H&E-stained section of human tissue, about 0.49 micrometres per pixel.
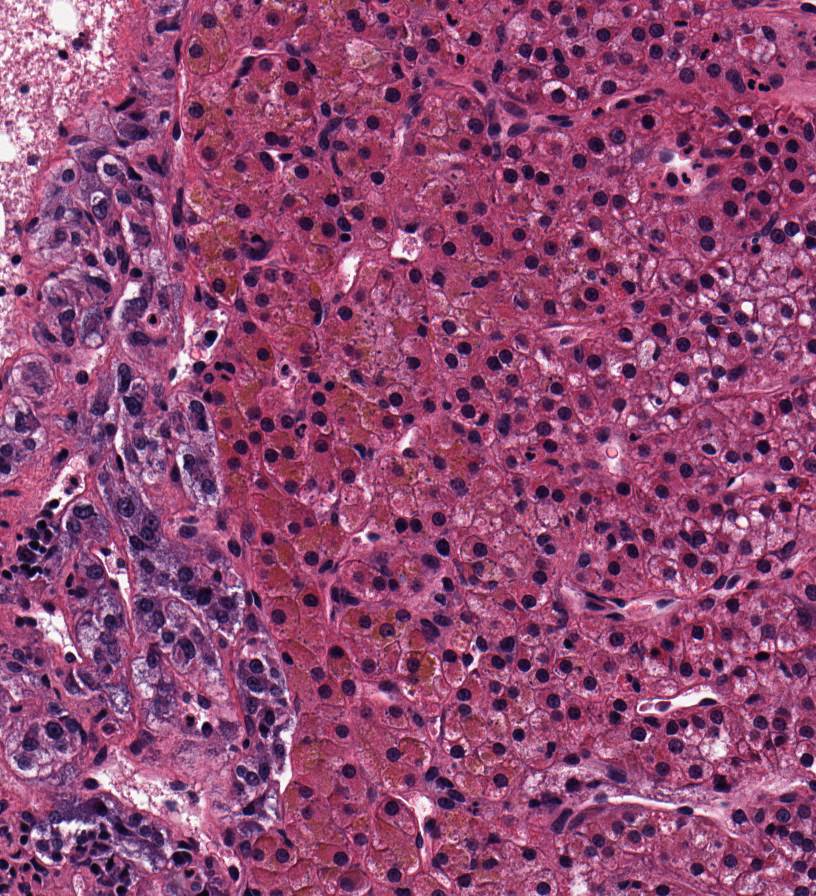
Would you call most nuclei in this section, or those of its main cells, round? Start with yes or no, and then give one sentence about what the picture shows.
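Yes. The polygonal cells each have one round, centrally placed nucleus in abundant pink cytoplasm.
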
